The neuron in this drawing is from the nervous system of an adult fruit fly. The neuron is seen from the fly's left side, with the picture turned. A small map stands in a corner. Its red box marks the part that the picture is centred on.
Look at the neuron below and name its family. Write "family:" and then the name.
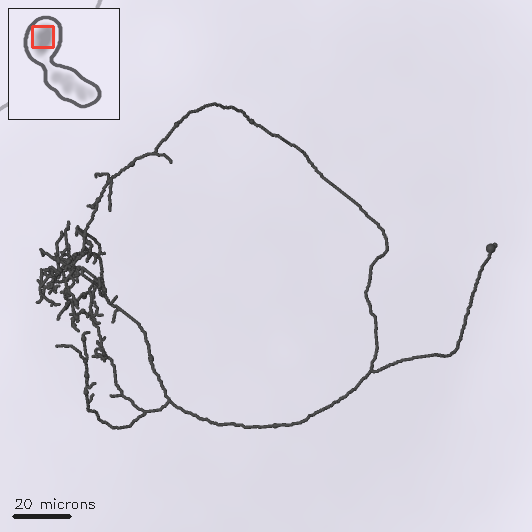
family: hemilineage VPNp&v1_posterior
